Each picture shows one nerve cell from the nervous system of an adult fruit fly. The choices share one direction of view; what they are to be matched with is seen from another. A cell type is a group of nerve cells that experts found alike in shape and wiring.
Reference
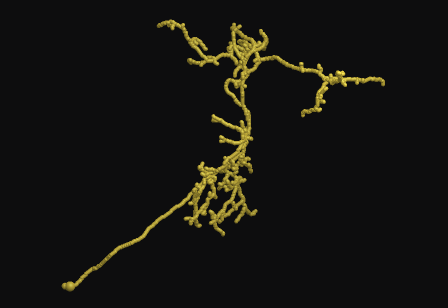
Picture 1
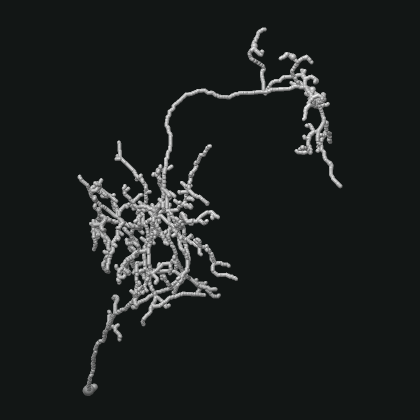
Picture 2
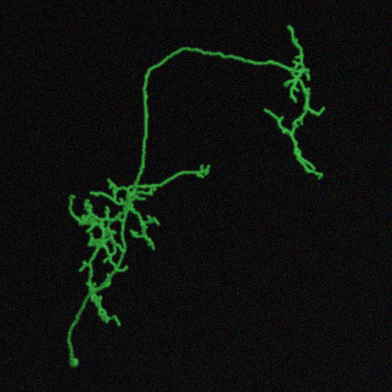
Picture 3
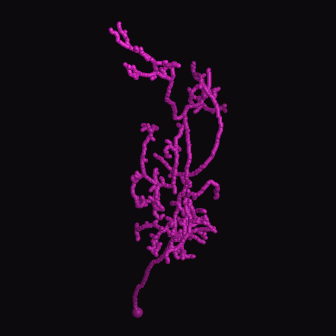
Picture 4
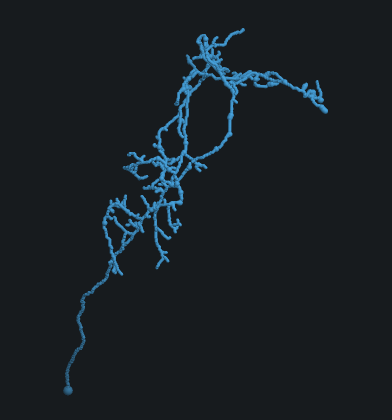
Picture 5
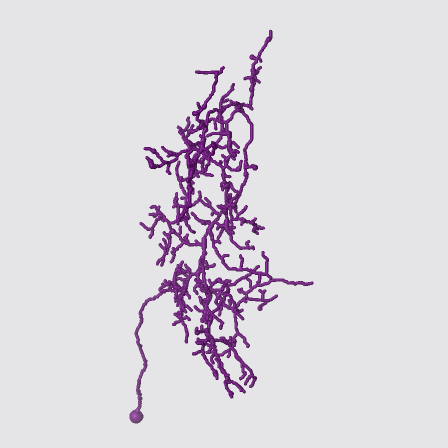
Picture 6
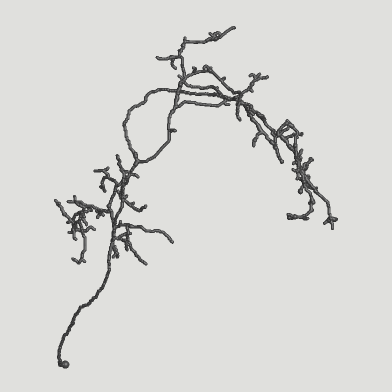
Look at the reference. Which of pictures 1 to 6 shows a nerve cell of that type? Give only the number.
4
